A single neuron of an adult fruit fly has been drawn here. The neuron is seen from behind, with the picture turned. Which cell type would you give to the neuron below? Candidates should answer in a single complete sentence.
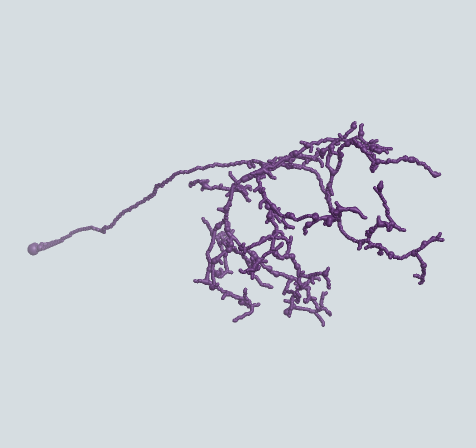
This neuron is a member of the IN13B050 cell type.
